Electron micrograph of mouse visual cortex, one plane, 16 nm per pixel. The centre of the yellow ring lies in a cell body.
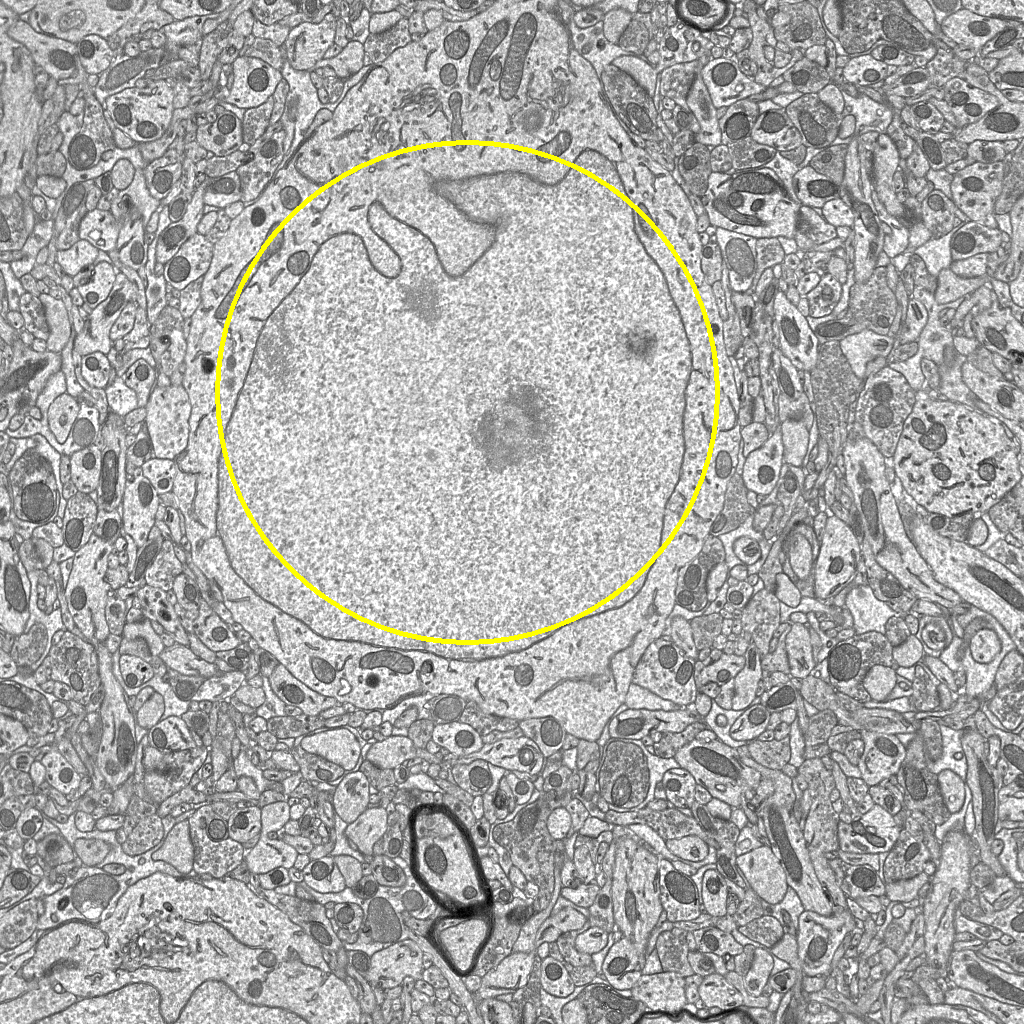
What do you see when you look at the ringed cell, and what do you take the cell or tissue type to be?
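Large, rounded nucleus filling nearly the whole ring. Envelope at the top folds deeply inward in looping clefts. Chromatin pale, finely dispersed; no dark clumps along the envelope. Cytoplasm without clusters of dark dense bodies. Name: excitatory neuron.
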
